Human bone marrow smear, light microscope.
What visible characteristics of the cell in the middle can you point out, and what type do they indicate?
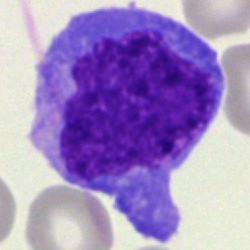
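From the lower edge of the cell a broad, blunt tag of cytoplasm juts out. The nucleus fills most of the cell, leaving a modest rim of cytoplasm, and its outline is irregular, with shallow bumps and indentations. The chromatin forms dark clumps separated by paler spaces. This cell is a blast.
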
